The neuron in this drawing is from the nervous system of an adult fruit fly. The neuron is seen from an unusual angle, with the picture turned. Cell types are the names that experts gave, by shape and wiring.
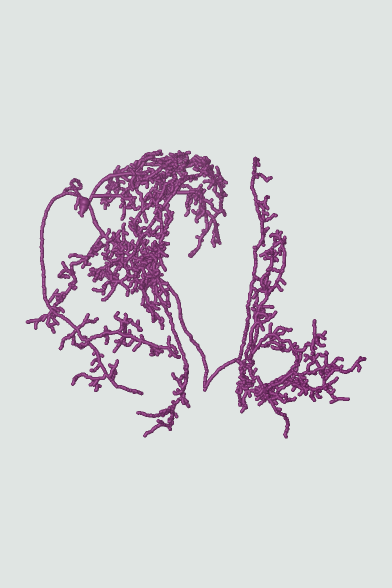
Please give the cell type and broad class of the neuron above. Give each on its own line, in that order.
CRE012
central-brain intrinsic neuron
